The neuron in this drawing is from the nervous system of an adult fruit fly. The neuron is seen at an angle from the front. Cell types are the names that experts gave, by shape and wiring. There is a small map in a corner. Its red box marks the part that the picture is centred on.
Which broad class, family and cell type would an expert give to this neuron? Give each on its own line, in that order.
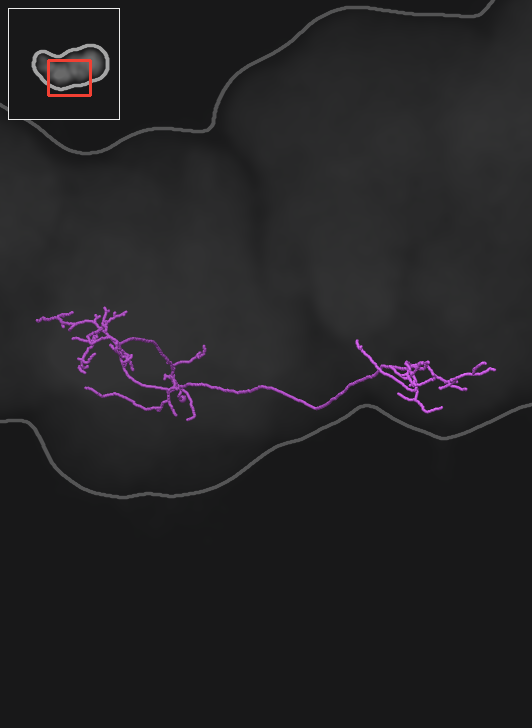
ascending neuron
hemilineage 12B
AN12B076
